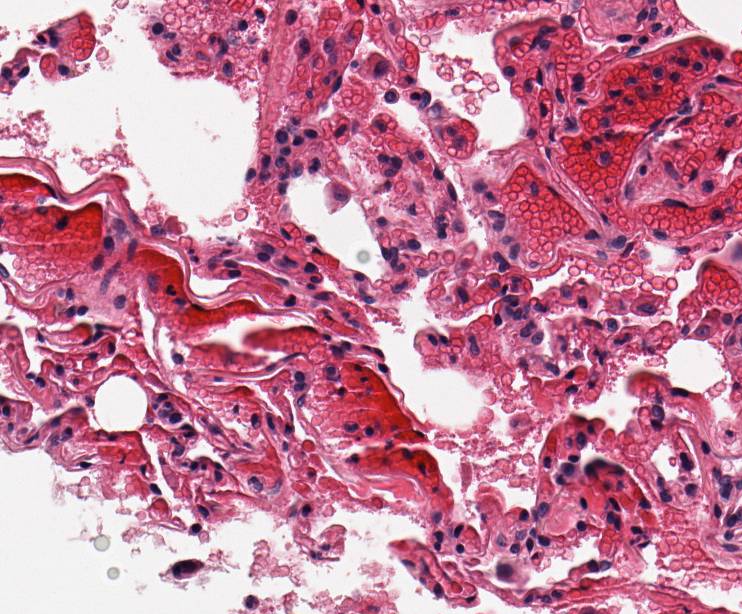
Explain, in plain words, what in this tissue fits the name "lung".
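The field is a loose network of thin branching septa enclosing irregular spaces.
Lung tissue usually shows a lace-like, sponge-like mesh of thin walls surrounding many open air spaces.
The network of septa and spaces here agrees with that usual pattern for lung. Flattened cells with elongated dark nuclei lie along the length of the septa. Small round dark-staining nuclei are scattered throughout, among the red cells and the septa.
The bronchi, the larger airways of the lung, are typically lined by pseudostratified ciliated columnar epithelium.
No glands or ducts lined by cuboidal or columnar epithelium are present in this field, so nothing here matches that bronchial lining.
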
